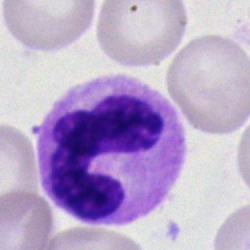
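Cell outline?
Round, smooth.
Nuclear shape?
Curved, unsegmented band like a horseshoe, open side facing right.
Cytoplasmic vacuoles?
None seen.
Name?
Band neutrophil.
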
